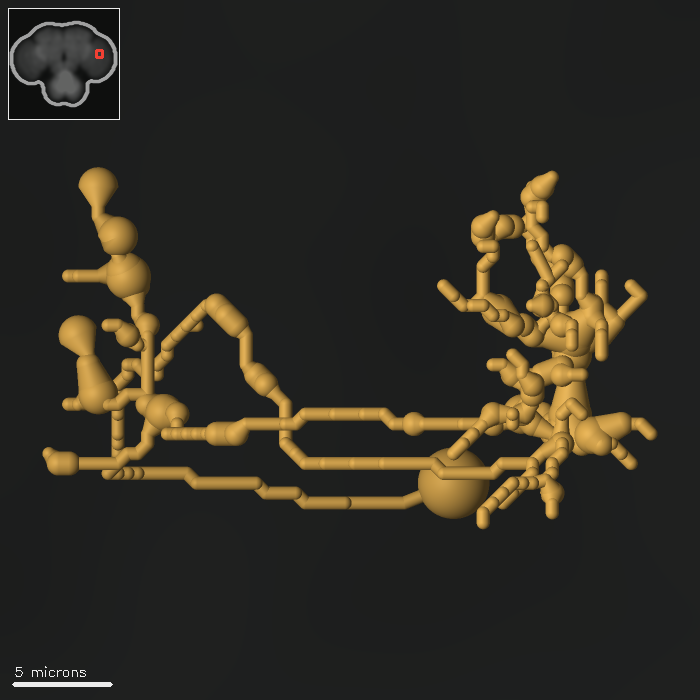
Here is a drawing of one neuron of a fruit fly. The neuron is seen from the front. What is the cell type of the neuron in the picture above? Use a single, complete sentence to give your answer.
This neuron is given the cell type T4b.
